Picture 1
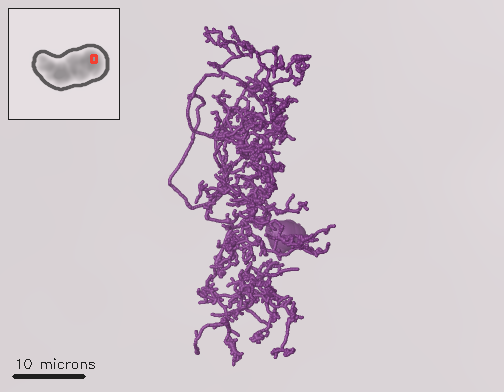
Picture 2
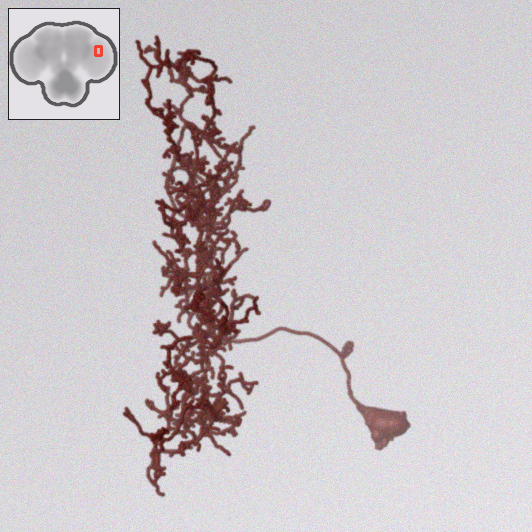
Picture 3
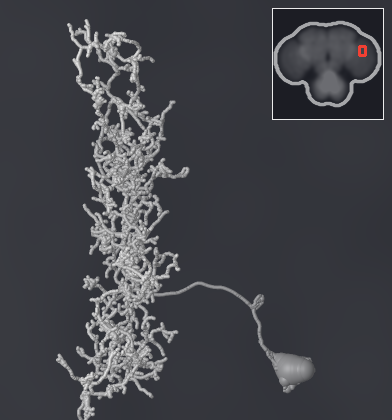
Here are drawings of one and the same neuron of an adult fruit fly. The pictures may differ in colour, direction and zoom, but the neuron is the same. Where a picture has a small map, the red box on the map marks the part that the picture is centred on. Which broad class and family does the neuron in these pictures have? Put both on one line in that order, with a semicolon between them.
optic-lobe intrinsic neuron; LPi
